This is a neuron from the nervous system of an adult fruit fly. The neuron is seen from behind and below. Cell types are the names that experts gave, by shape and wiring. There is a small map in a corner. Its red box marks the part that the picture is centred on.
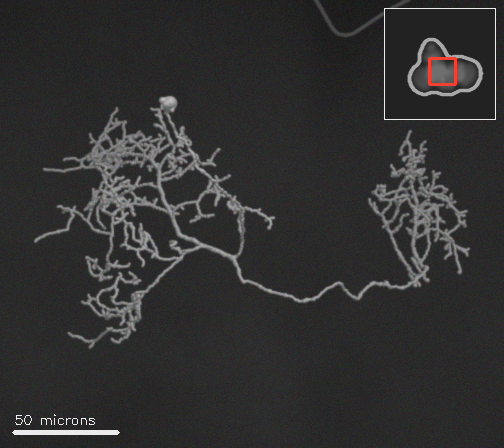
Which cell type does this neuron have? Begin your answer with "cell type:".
cell type: CL326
